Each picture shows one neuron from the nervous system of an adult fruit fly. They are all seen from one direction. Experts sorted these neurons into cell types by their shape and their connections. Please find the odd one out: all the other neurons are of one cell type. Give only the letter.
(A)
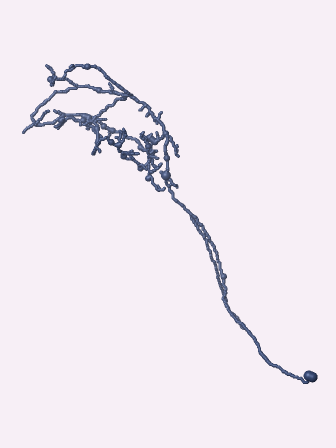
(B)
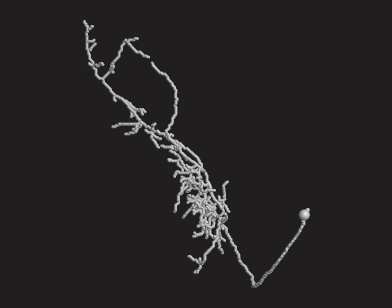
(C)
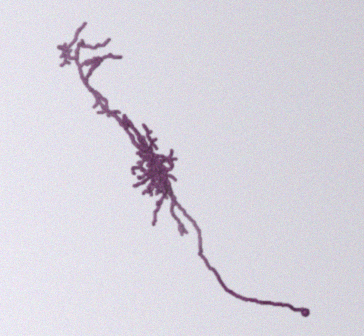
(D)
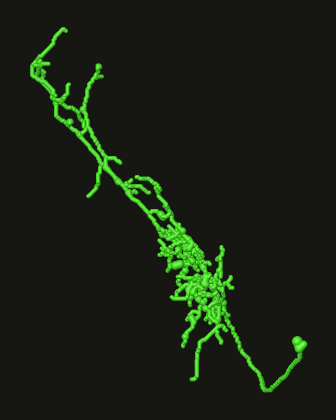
A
